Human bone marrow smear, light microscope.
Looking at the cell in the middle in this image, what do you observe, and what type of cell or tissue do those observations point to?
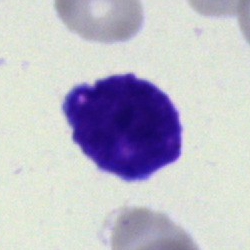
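Rather than smoothly round, the outline of this cell is irregular and bumpy. A small rounded knob bulges from its upper-left edge. Throughout, the cell stains a dense, deep purple-blue. Within that dark body, a few small pinkish spots can be seen. The cell is a blast.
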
